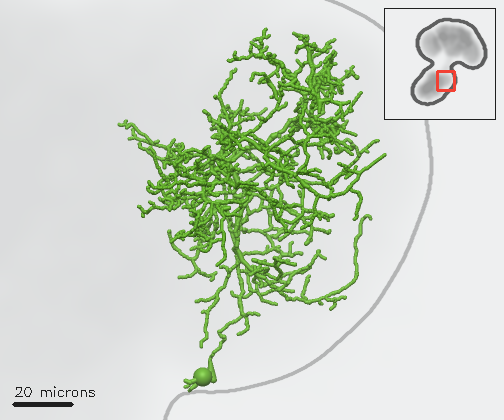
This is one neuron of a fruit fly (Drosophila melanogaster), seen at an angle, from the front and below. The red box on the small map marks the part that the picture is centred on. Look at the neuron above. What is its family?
hemilineage 21A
